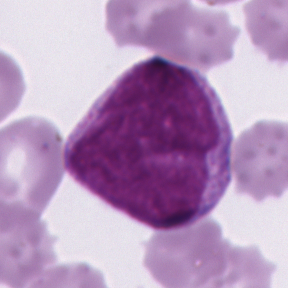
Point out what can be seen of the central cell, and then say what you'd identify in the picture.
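Notice the outline: angular, not round, with a blunt point at the top. A shallow cleft enters the nucleus from the right at mid-height. The surface is smooth, without blebs or hair-like projections, and the cytoplasm holds no vacuoles. This is a myeloblast.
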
